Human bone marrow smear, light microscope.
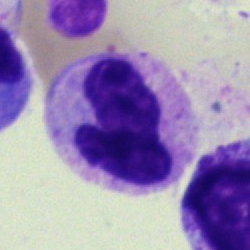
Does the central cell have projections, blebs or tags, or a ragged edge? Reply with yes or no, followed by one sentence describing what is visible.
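No. The cell has a round, smooth outline.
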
